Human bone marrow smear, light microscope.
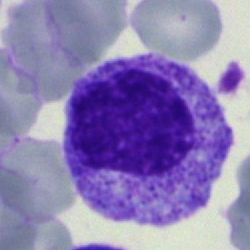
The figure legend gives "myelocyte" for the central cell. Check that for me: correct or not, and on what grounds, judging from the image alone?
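Chromatin: deep purple and somewhat clumped rather than fine and even, which goes with myelocyte.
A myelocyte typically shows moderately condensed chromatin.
Outline: roughly round, with a slightly uneven, finely bumpy edge. Nucleus: off-centre, towards the upper left of the cell. Cytoplasm: no clear vacuoles. Surroundings: pale red cells lie around the cell, with a small purple fragment just off its upper right edge. Verdict: the name myelocyte fits this cell, and promyelocyte does not.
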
